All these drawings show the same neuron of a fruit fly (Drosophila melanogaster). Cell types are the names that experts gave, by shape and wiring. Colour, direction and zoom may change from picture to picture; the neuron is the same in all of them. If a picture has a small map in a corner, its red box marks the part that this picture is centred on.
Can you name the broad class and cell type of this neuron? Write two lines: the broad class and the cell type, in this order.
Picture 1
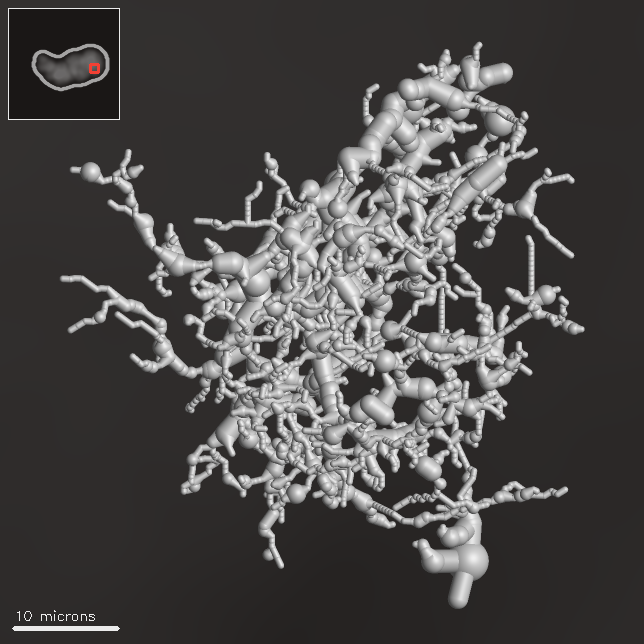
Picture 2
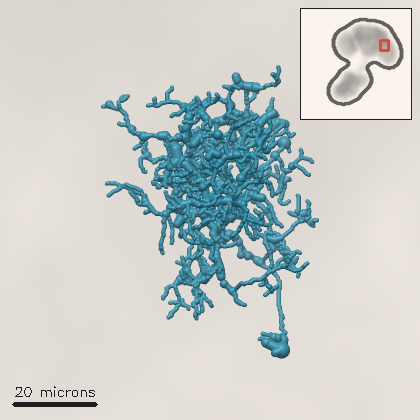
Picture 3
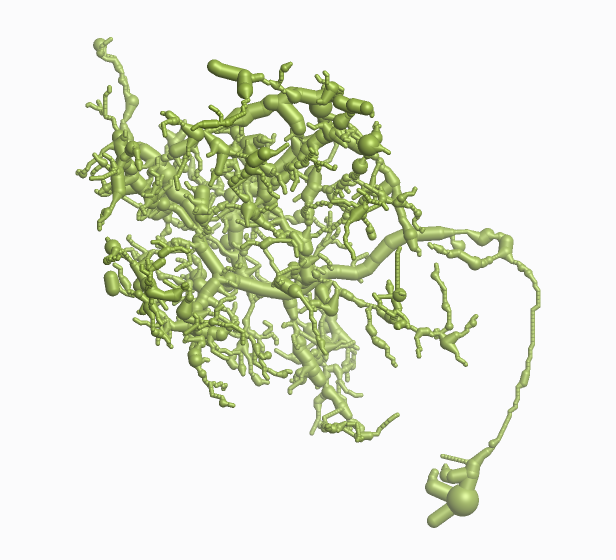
central-brain intrinsic neuron
AVLP341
